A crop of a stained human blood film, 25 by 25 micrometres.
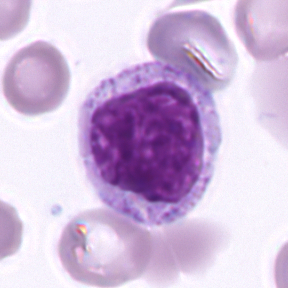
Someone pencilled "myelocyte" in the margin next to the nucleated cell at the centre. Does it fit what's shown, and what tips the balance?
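The granules are fine and purple and scattered through the cytoplasm, and that fineness goes with myelocyte.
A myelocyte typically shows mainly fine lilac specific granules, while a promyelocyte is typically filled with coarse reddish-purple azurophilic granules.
There are no distinct nucleoli, and this again sides with myelocyte.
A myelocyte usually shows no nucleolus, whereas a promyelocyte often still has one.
The chromatin is dark purple and clumped, with paler patches between the clumps, which suits myelocyte too.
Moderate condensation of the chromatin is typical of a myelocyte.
So myelocyte fits, and promyelocyte does not.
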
